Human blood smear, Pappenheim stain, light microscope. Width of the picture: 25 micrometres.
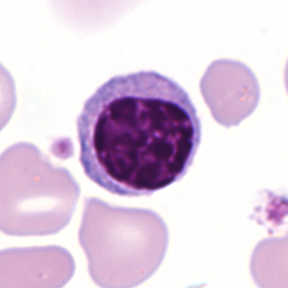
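Normoblast, the central cell in a stained smear of human peripheral blood seen by light microscope. The cell has a smooth, round outline and measures about 11 micrometres across, about 2 times the width of a red cell that lies whole in the picture. Its nucleus is round in outline, about 9 micrometres across, and fills about 60% of the cell's area. The nucleus sits slightly off-centre, leaving the rim of pale greyish-blue cytoplasm widest at the upper left. The chromatin is dark purple and coarsely clumped, with paler gaps between the clumps.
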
